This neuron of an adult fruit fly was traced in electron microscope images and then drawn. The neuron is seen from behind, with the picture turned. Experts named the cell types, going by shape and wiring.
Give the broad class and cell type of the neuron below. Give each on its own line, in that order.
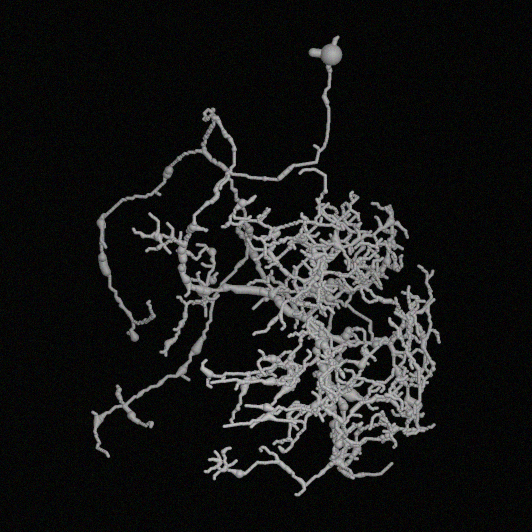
central-brain intrinsic neuron
AVLP373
